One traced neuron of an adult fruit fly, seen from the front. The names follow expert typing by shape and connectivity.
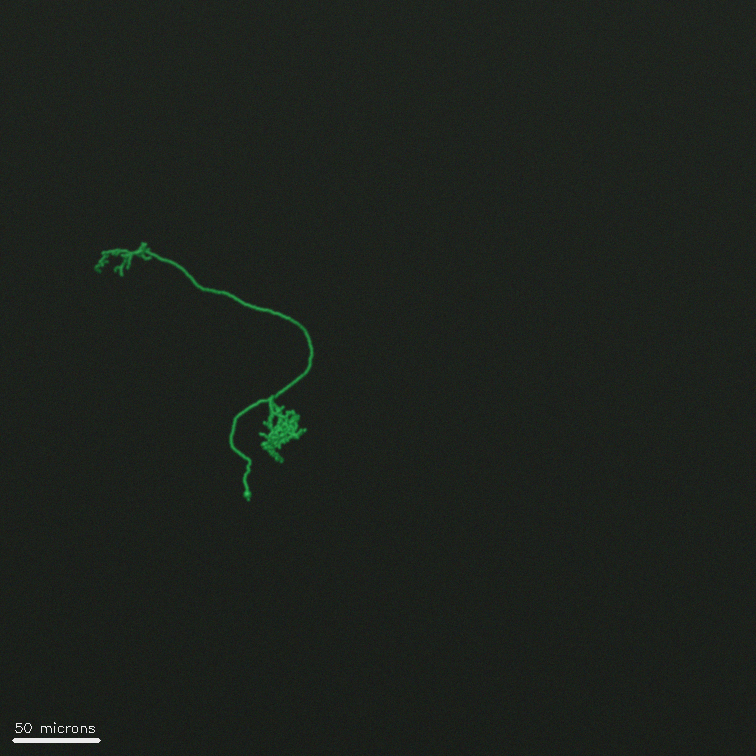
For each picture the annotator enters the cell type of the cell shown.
CB3447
